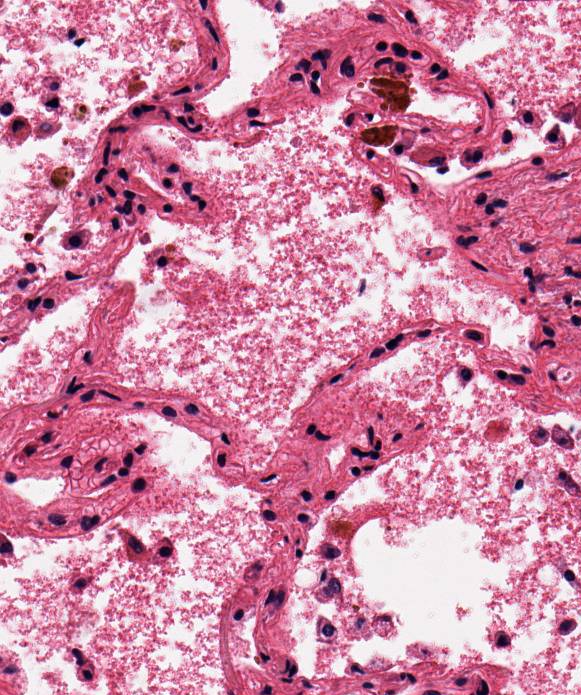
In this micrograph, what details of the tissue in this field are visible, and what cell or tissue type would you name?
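Thin pink septa branch across the whole field, outlining irregular open spaces; they're made of pink fibrous tissue, with dark elongated nuclei lying along their length. Coarse golden-brown pigment granules sit inside cells, mostly upper right, and there are no glands or tubules anywhere. This is lung.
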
